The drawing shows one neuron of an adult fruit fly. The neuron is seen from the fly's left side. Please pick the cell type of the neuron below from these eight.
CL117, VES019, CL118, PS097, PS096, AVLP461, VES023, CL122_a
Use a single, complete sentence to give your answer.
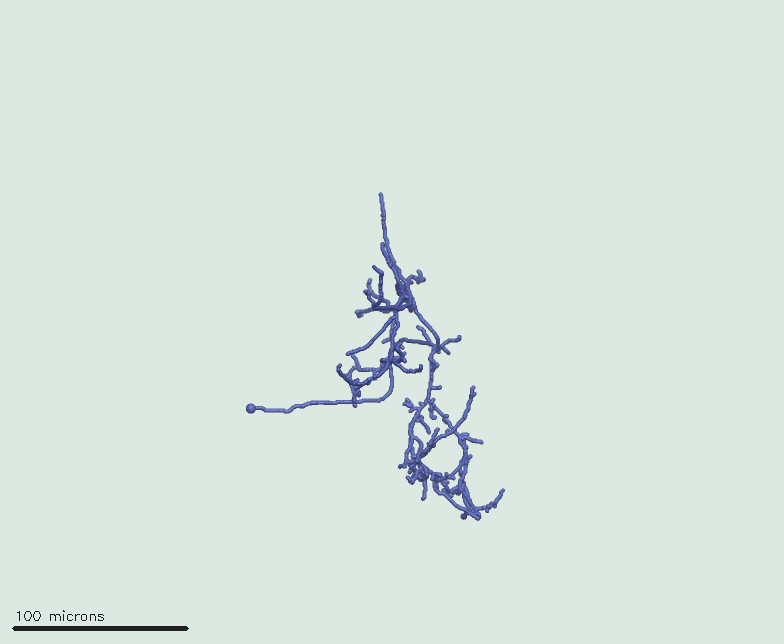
So far as cell type goes, this neuron is VES023.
